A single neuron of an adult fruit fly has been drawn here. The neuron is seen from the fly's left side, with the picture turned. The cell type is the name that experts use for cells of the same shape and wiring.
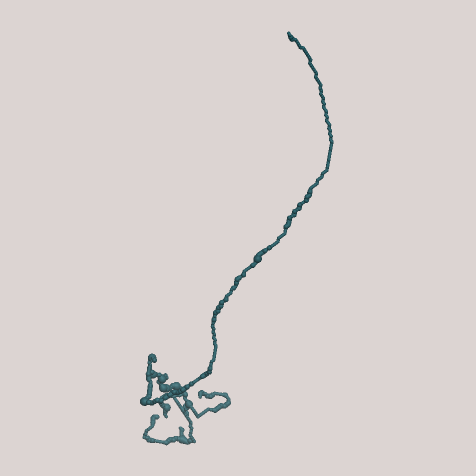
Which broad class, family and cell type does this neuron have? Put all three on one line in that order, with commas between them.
sensory neuron entering the nerve cord, class gustatory, WG1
